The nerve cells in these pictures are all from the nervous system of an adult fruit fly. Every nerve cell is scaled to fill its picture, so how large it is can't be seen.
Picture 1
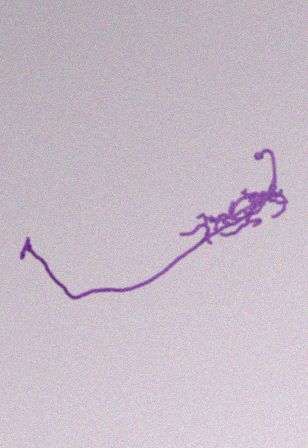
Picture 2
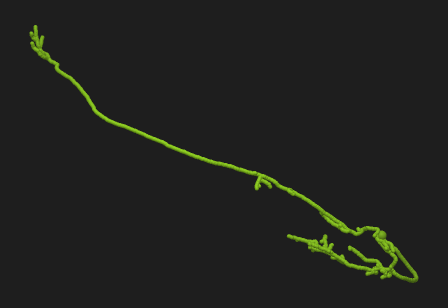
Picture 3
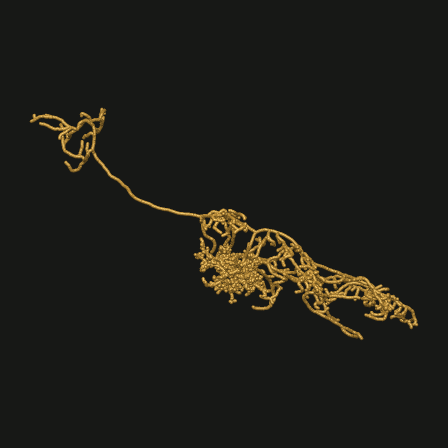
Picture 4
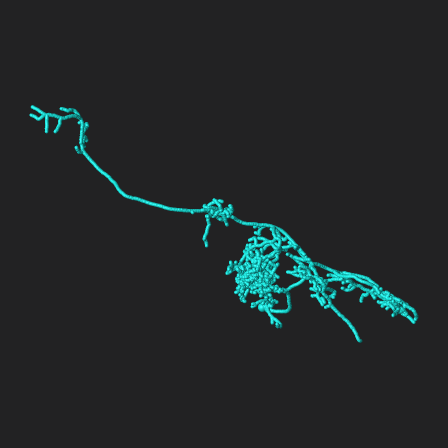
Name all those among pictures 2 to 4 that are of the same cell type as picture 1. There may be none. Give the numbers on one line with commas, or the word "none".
2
